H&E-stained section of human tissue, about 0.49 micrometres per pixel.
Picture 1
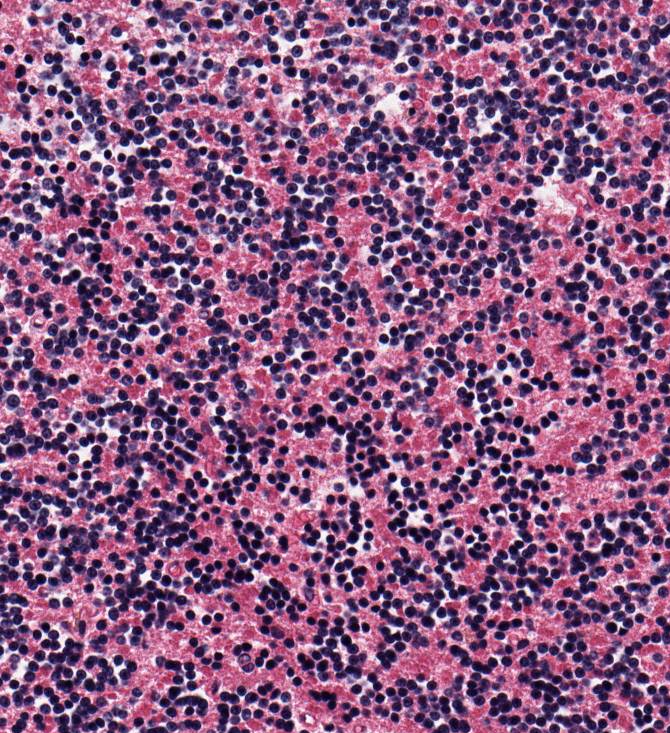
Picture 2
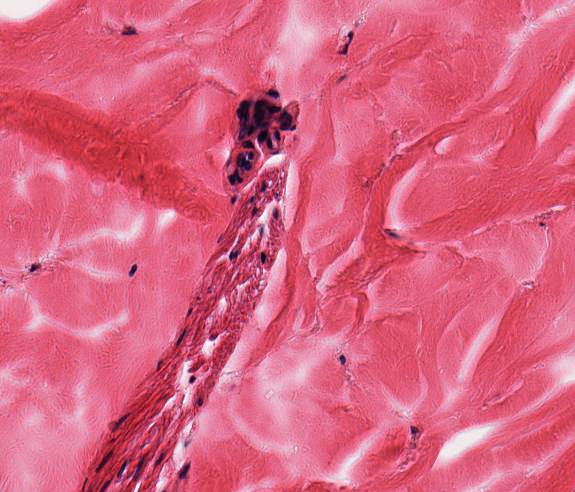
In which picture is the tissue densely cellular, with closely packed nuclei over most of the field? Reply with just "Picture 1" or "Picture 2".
Picture 1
